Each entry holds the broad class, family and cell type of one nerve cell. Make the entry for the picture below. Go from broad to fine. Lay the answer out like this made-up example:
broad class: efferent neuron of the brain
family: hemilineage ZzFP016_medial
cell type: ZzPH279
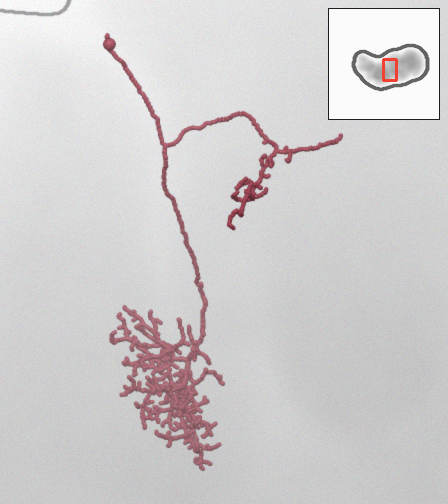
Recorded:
broad class: visual projection neuron
family: hemilineage VPNp3
cell type: LC11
